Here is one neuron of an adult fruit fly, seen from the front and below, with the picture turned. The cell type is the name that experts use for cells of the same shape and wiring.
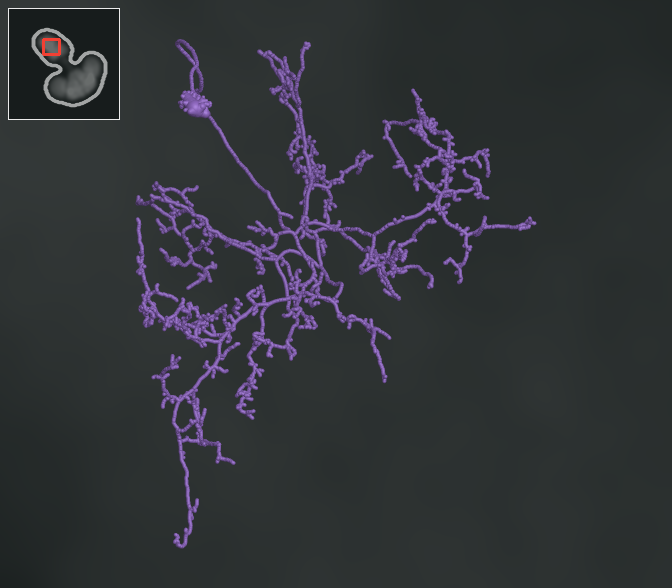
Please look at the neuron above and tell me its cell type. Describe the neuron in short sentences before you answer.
The picture shows dozens of branch ends. In this view it is taller than it is wide. Its broad class is nerve-cord intrinsic neuron. Its cell type is IN00A063.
